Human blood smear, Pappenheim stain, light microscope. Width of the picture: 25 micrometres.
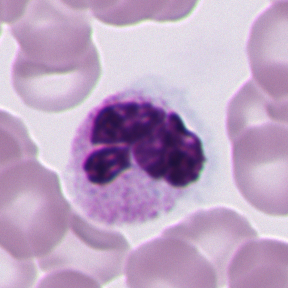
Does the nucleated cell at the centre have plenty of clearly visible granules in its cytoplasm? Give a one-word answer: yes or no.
Yes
